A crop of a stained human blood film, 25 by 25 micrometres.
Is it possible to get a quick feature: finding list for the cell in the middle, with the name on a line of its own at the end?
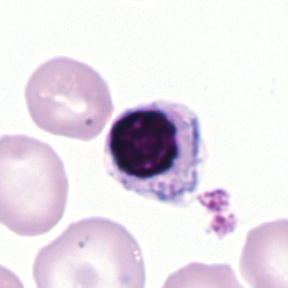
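Cell diameter: about 9 micrometres
Nucleus: about 6 micrometres across, round in outline, a single mass without lobes or indentation
Nuclear position: toward the upper left of the cell
Nuclear proportion: about 50% of the cell's area
Chromatin: dense, dark purple, coarsely clumped
Cytoplasm: pale greyish lilac, rim widest on the right and lower sides
Cell type: normoblast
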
